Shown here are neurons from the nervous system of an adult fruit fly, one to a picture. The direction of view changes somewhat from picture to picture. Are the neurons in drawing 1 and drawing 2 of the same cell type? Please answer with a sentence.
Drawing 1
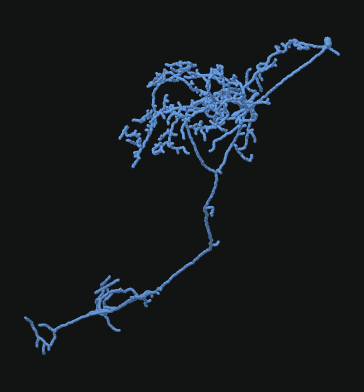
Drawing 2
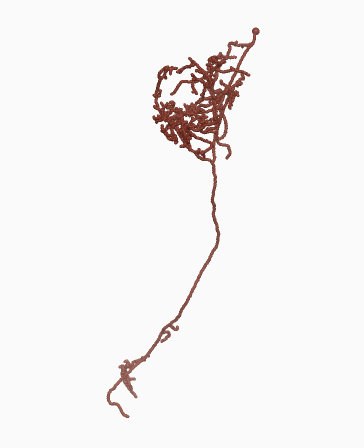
They are of the same cell type.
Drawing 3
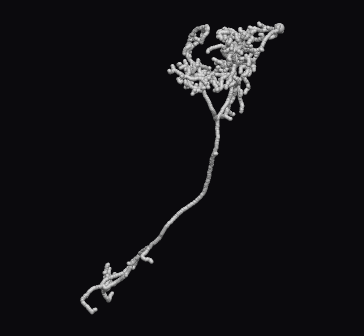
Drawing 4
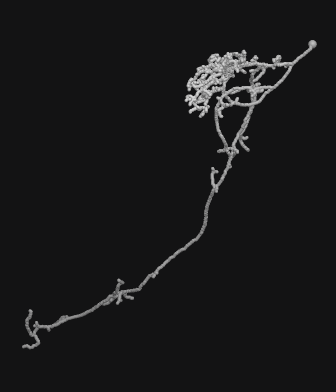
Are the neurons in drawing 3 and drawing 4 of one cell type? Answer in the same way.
They are of different cell types.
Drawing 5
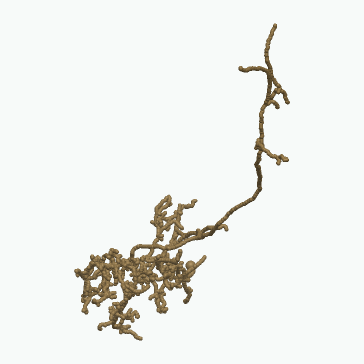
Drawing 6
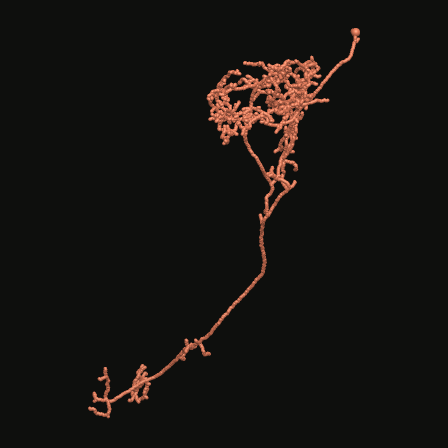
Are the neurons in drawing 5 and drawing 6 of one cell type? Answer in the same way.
They are of different cell types.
